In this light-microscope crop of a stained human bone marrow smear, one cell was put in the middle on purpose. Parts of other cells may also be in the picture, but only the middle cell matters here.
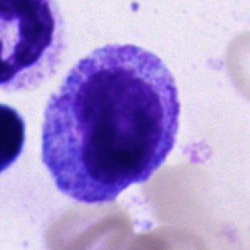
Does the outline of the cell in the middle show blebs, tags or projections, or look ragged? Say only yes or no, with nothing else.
Yes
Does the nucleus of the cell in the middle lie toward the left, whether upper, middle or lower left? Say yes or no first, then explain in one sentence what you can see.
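No. The nucleus lies off-centre, leaving a wider band of cytoplasm on the left side.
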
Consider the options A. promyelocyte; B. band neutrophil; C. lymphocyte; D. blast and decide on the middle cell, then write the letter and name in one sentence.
The best answer is option A, since the cell in the middle is a promyelocyte.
